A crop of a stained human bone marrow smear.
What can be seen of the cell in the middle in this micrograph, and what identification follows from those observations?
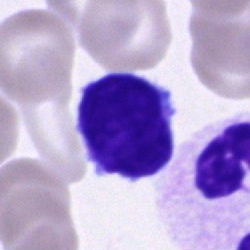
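Hmm, the outline is roughly round, and the nucleus fills almost the whole cell. I can't make out any nucleolus. Small blunt projections stick out from the upper right edge. This is a lymphocyte.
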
